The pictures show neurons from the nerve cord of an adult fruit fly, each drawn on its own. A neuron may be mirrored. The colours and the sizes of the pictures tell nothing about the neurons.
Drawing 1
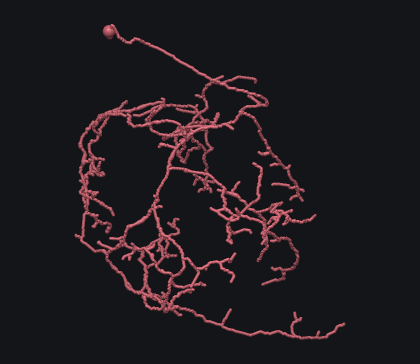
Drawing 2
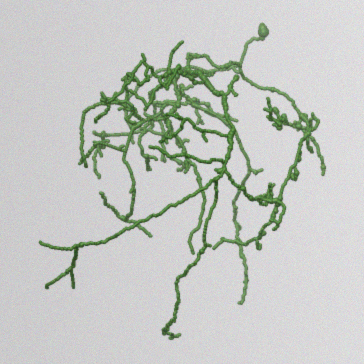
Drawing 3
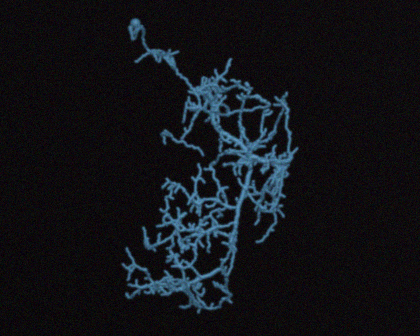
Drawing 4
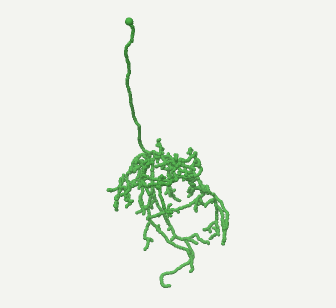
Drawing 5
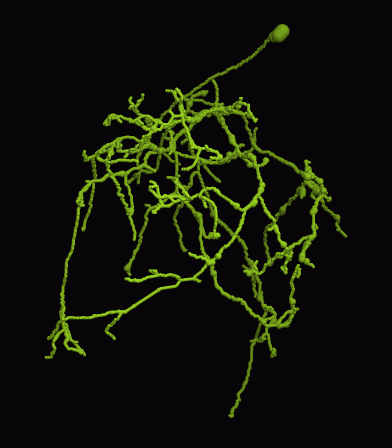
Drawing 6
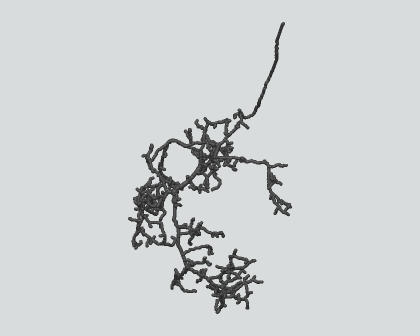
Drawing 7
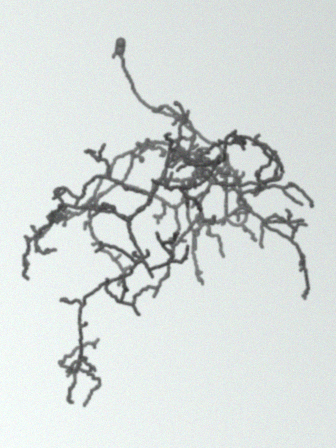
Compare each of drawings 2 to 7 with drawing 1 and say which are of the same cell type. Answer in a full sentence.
Drawing 2, drawing 5 and drawing 7 are of the same cell type.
